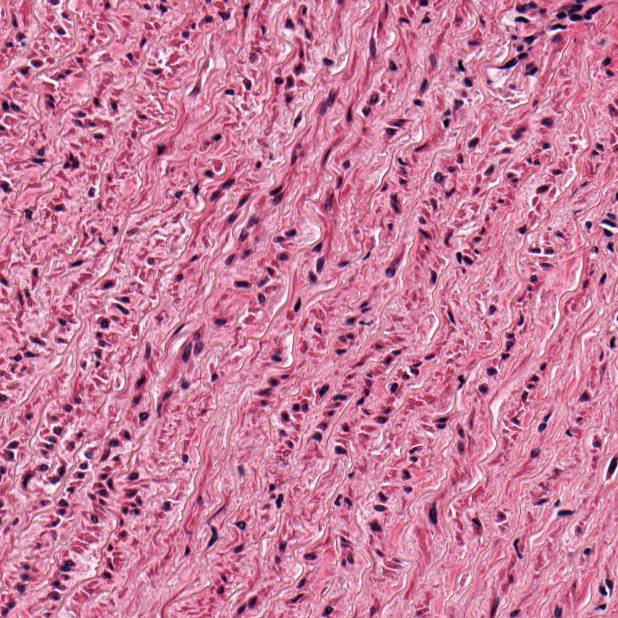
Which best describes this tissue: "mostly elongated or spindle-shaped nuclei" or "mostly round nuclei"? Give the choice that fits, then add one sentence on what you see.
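Mostly elongated or spindle-shaped nuclei. The nuclei are dark, elongated and often slightly wavy or tapered at their ends.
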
